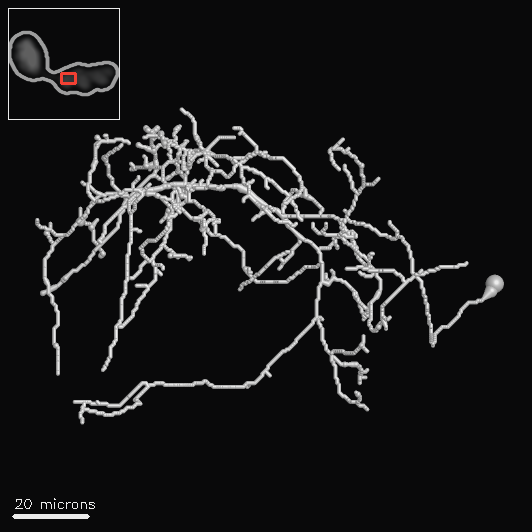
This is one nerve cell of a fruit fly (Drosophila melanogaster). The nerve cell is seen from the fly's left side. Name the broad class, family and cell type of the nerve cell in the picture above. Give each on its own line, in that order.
nerve-cord intrinsic neuron
hemilineage 03A
IN03A066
